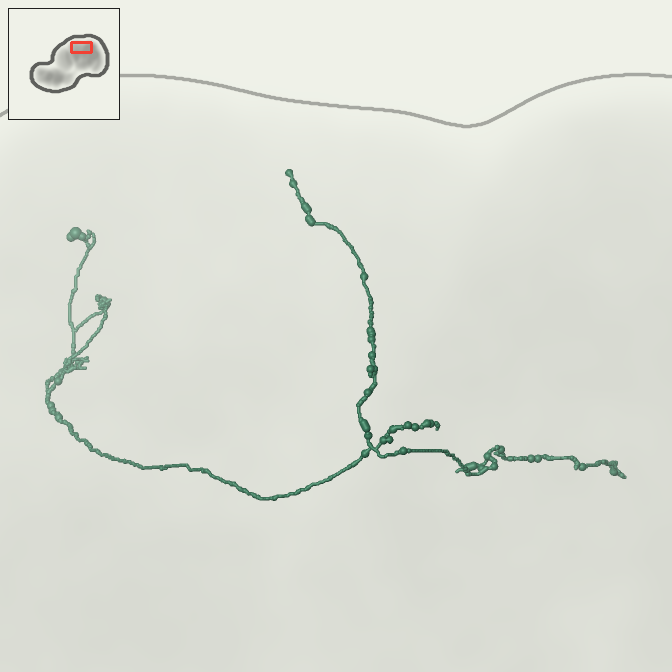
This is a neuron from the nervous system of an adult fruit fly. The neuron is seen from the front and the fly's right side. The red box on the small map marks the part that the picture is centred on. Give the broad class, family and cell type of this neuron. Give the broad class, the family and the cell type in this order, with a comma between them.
central-brain intrinsic neuron, class Kenyon Cell, KCa'b'-m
